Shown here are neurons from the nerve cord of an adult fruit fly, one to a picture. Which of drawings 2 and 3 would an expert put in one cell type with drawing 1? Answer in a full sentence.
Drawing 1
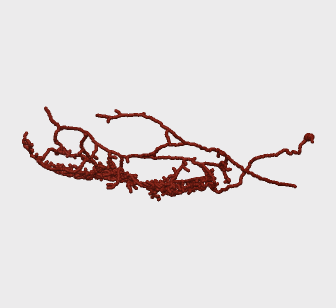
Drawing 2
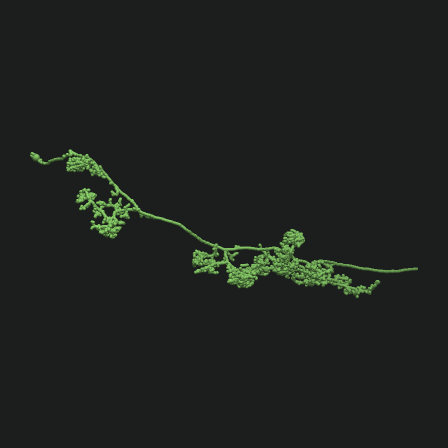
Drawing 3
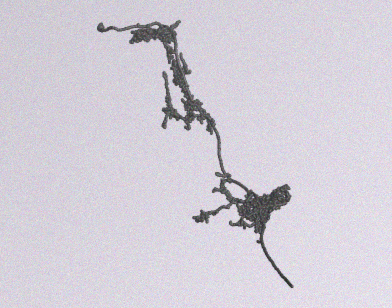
None of them is of the same cell type.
